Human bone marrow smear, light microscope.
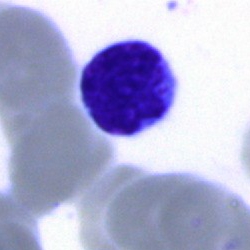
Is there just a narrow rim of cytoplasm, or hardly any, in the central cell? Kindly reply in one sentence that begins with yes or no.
Yes, it is a narrow rim of cytoplasm that surrounds the nucleus.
